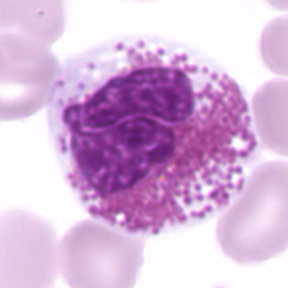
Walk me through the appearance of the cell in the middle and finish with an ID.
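First, the nucleus lies toward the left side of the cell and shows no nucleoli. Next, the cytoplasm is packed with many round, pinkish-red granules of similar size. Between them it is pale and nearly colourless. Last, the name: eosinophil.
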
